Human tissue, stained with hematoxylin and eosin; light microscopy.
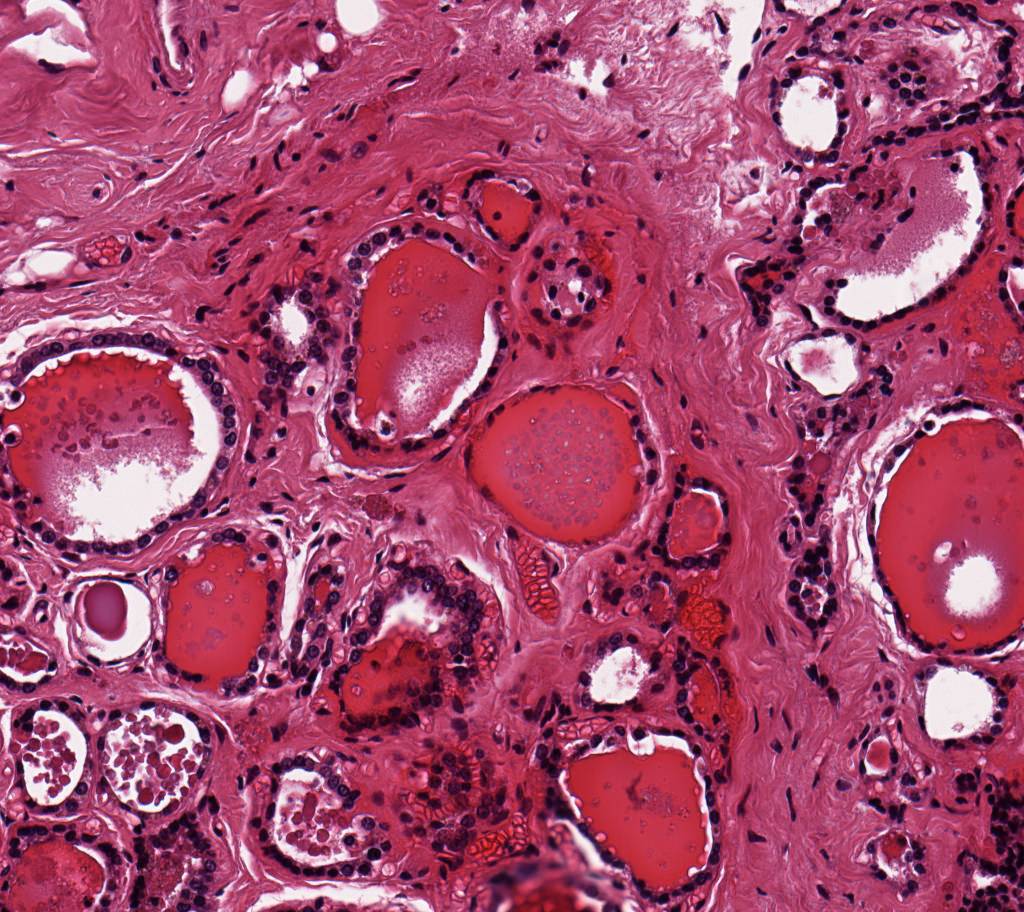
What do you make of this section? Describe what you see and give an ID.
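Follicles, lined by a single layer of flattened to cuboidal cells with small, dark, round nuclei, are mostly filled with homogeneous, deep pink-red colloid. A broad band of dense pink collagen with scattered spindle-shaped nuclei runs vertically through the centre-right. This is thyroid.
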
